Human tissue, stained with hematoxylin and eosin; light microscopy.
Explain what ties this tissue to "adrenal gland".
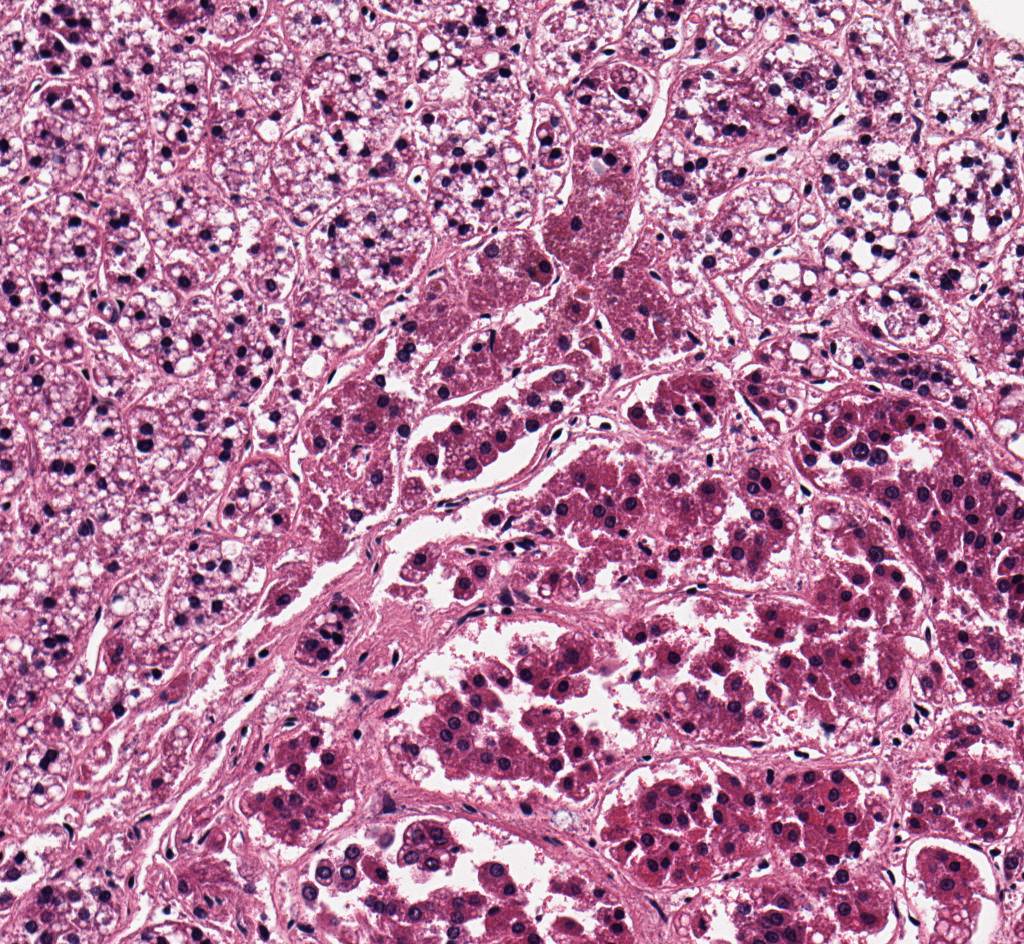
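The field holds two cell populations of the adrenal gland, arranged in rounded nests and short cords outlined by thin, delicate septa that carry flattened nuclei.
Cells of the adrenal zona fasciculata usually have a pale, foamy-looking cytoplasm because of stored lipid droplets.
The pale vacuolated cells in the upper left and along the top fit that pattern: their cytoplasm is filled with many small clear vacuoles, giving a foamy look. The cells in the lower and right part differ from them, being deeply eosinophilic, with abundant granular, deep pink cytoplasm and few or no vacuoles.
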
